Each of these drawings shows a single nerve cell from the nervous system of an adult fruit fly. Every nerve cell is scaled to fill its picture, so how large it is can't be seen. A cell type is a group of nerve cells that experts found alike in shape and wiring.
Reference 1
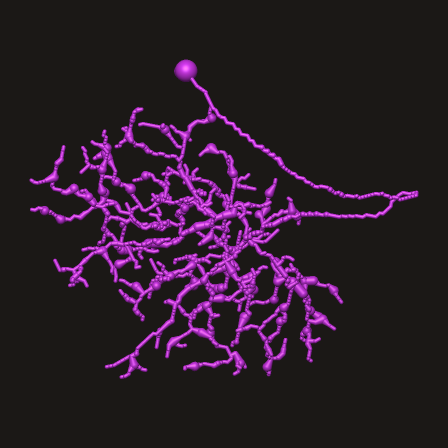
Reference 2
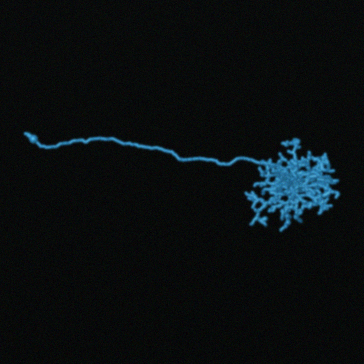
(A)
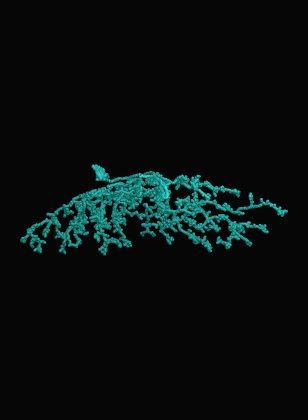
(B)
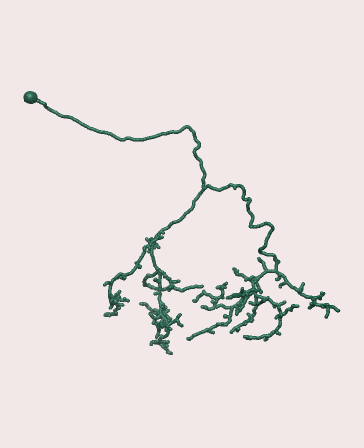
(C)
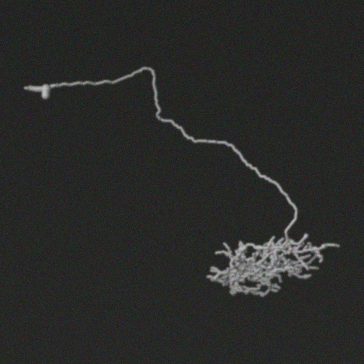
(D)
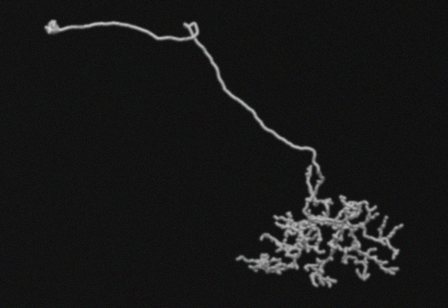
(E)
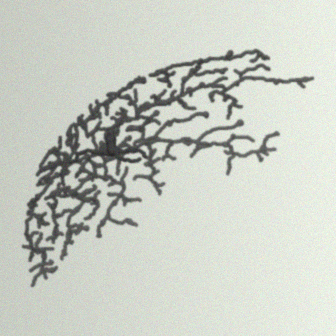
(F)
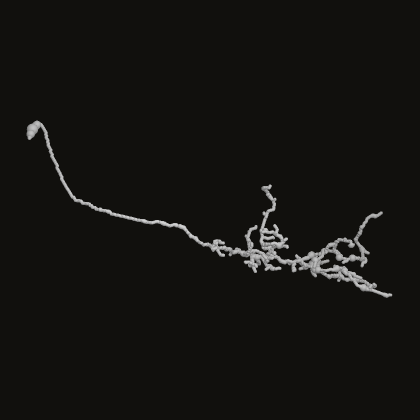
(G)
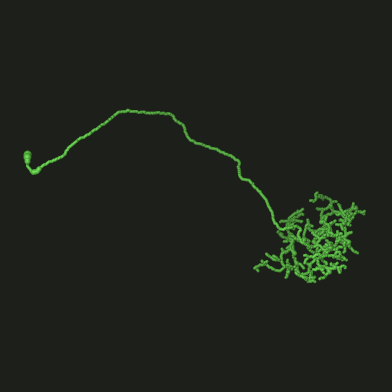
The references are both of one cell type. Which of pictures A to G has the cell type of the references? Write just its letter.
A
